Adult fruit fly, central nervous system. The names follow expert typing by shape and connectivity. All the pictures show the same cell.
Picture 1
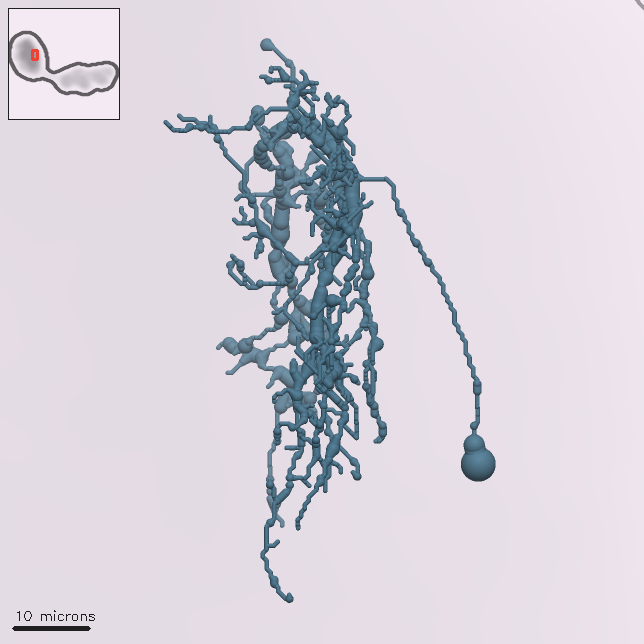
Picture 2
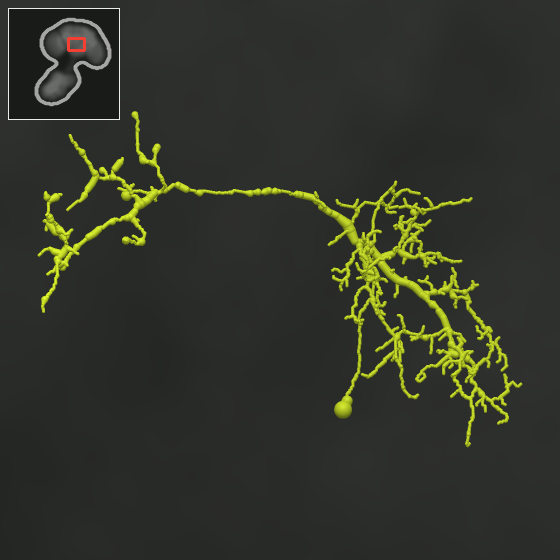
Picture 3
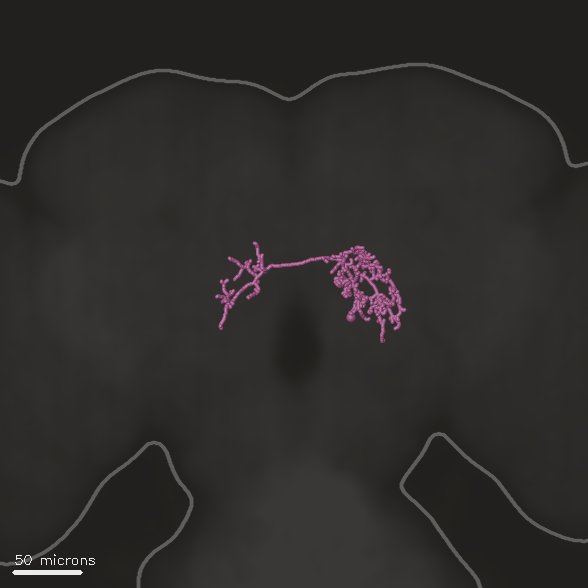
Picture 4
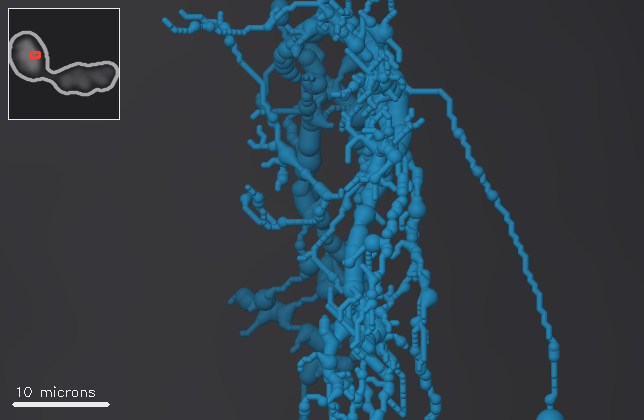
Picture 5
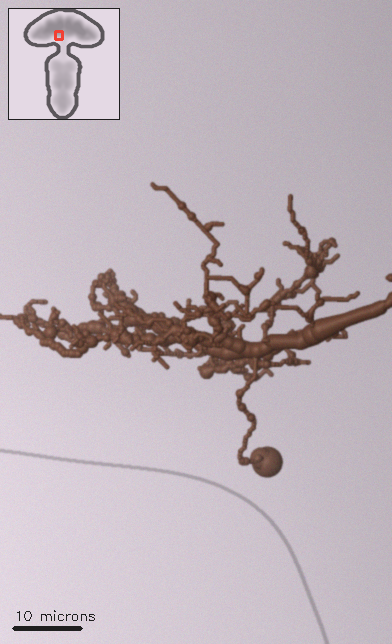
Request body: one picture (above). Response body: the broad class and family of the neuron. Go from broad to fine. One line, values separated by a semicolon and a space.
central-brain intrinsic neuron; hemilineage DM6_posterior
